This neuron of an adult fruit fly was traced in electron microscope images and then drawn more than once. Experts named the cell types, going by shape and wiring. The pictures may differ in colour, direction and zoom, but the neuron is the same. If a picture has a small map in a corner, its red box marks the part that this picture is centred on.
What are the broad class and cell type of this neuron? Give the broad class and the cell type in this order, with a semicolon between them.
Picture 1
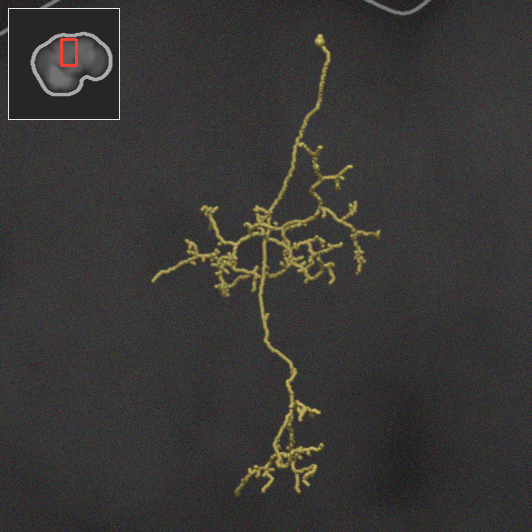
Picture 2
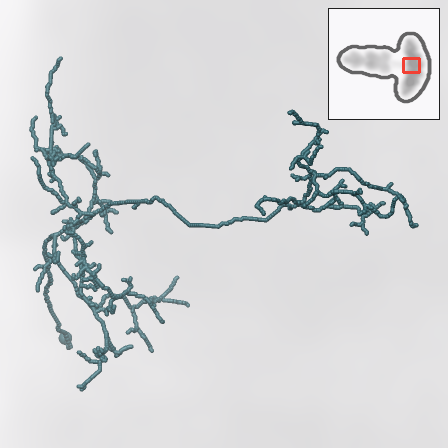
central-brain intrinsic neuron; IB032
